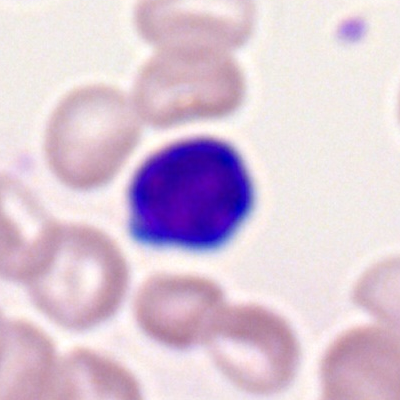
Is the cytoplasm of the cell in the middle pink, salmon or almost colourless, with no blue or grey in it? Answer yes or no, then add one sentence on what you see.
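No. The visible cytoplasm is blue.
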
